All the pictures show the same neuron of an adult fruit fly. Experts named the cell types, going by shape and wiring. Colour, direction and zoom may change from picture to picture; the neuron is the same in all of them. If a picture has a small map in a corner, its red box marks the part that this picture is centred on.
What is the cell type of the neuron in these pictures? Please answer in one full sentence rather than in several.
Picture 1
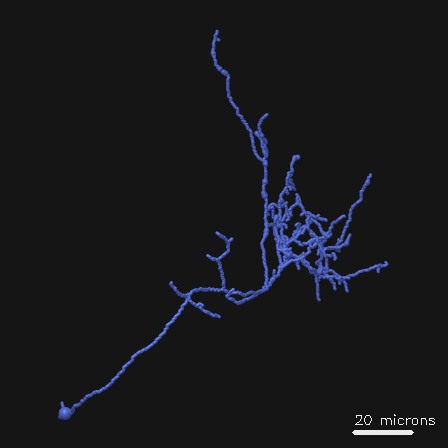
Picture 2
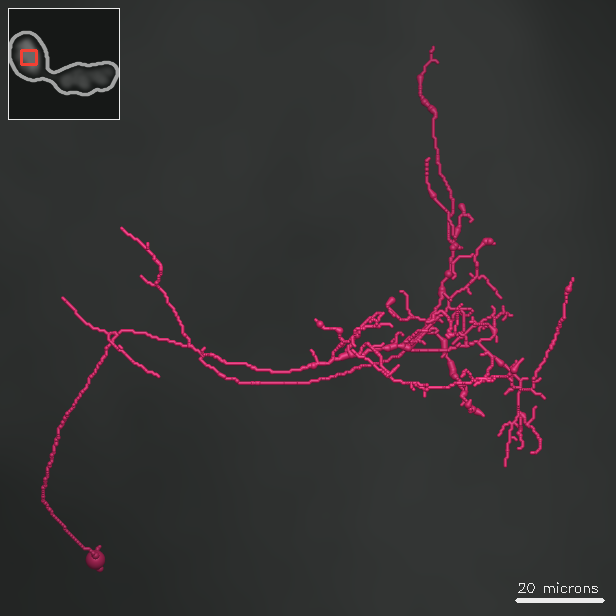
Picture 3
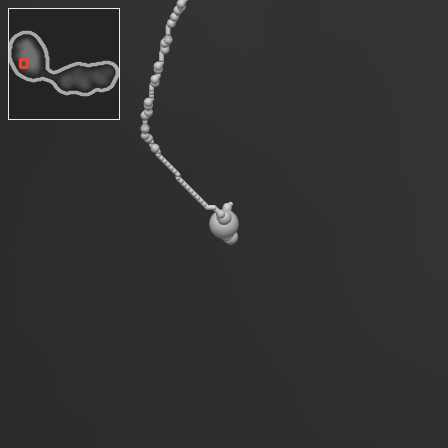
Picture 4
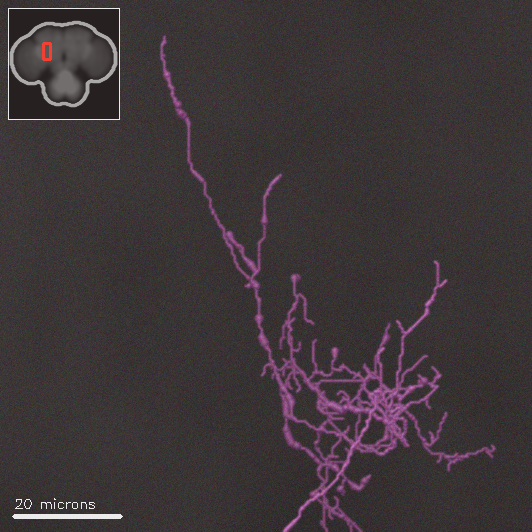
It is CB1654 that this neuron is, by cell type.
